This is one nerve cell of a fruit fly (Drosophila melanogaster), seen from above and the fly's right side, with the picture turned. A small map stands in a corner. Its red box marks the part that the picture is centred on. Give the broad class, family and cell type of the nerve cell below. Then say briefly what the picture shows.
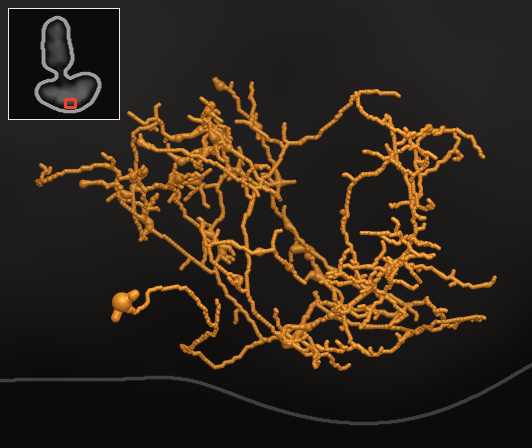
It is a central-brain intrinsic neuron. The family is hemilineage AOTUv1_medial. Its cell type is CRE043_d. It is in the brain and does not reach the nerve cord. In this view it is wider than it is tall.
